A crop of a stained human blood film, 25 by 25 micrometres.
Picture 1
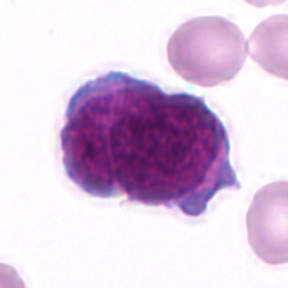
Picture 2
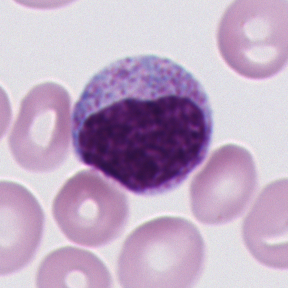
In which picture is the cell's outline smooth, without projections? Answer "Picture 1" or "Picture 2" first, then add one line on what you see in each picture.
Picture 2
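In picture 1: The outline is irregular, with a small blunt bulge at the lower right.
In picture 2: The cell outline is round and smooth.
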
